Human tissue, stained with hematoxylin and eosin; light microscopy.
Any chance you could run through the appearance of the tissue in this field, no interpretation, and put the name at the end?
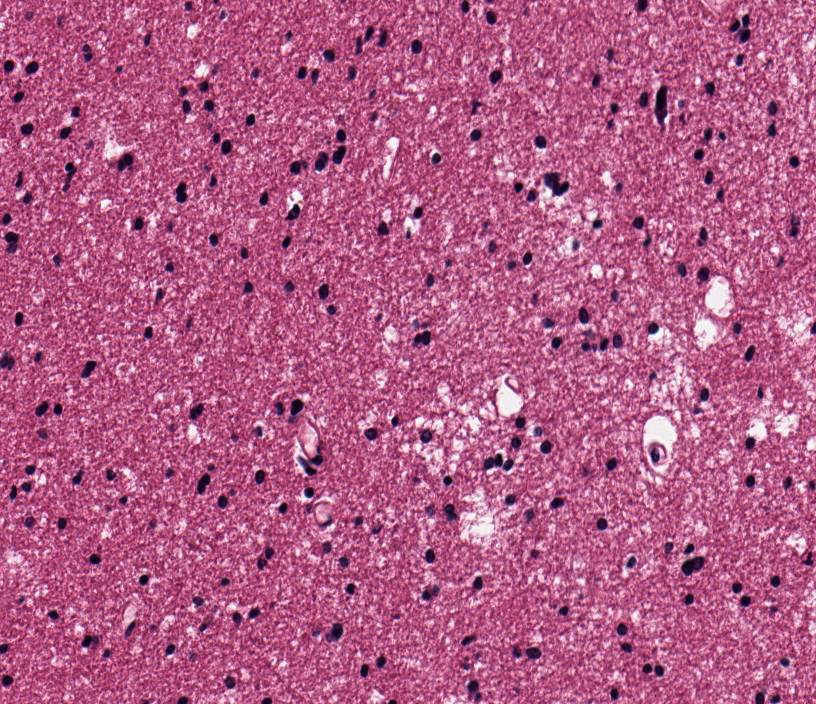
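Across the whole field lies a uniform, finely granular matrix stained deep pink-red, without organised units. Small, round, dark nuclei are scattered fairly evenly throughout, most showing no visible rim of cytoplasm. The tissue is cerebral cortex.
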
